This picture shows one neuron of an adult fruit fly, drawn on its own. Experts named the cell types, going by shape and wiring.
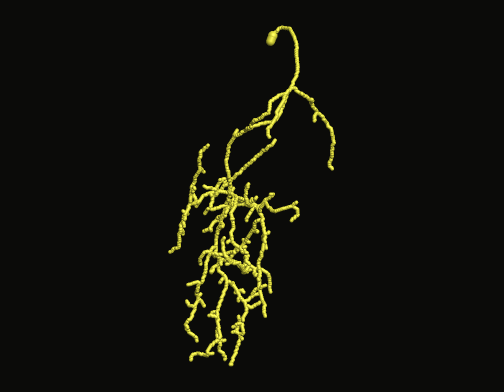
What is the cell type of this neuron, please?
IN16B075_d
